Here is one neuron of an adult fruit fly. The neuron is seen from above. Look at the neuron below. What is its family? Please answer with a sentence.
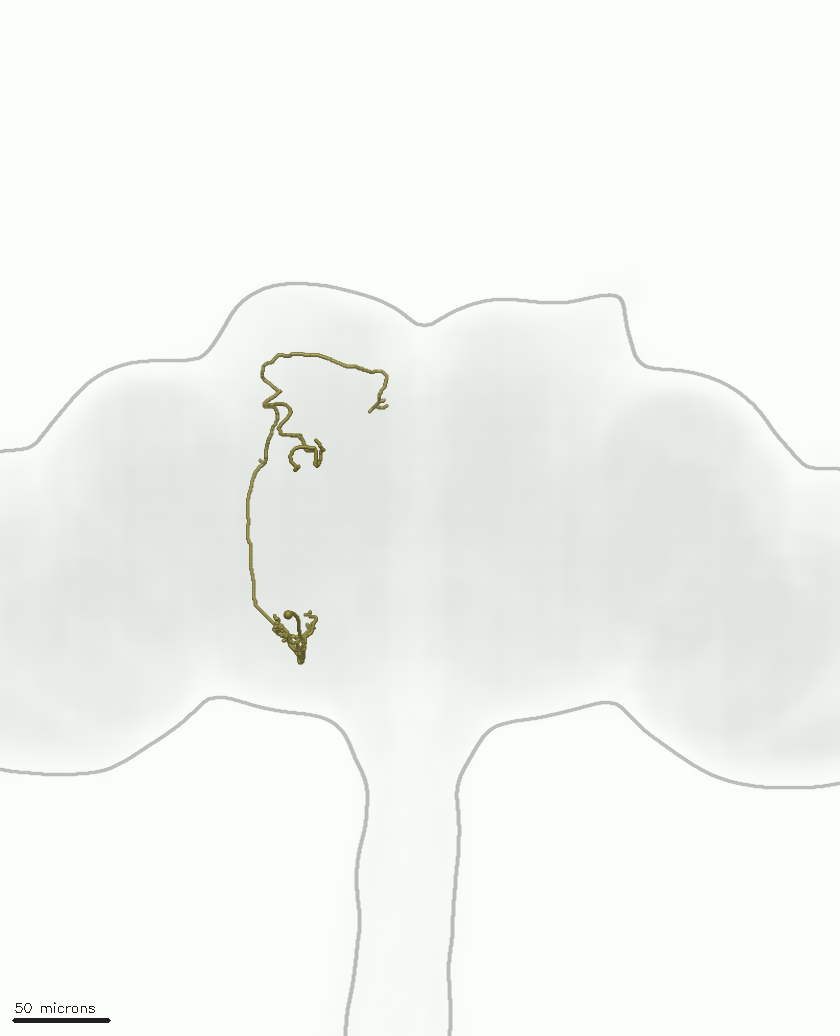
The family is class Kenyon Cell.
